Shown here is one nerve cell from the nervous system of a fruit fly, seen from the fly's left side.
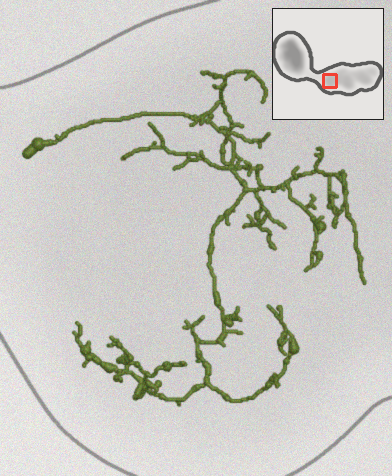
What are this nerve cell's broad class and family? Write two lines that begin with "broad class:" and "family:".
broad class: nerve-cord intrinsic neuron
family: hemilineage 19A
